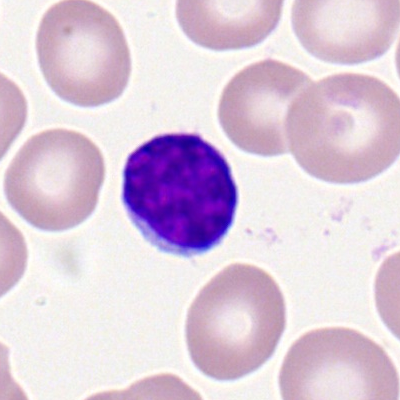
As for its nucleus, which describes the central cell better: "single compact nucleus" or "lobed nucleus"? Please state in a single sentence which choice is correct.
Round, oval or kidney-shaped, the nucleus of this cell is one compact undivided mass.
